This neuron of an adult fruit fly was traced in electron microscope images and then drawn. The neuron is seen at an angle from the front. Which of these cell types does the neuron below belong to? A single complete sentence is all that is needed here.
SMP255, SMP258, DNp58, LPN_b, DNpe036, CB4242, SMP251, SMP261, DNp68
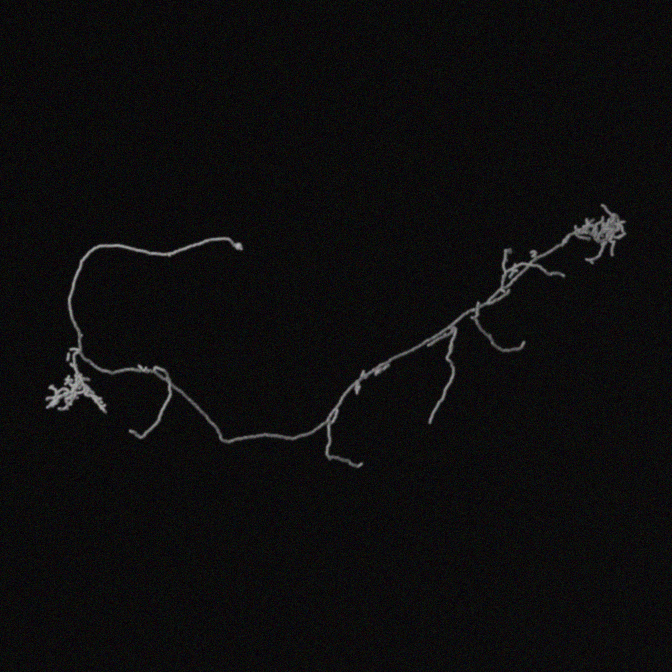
The cell type this neuron represents is DNpe036.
